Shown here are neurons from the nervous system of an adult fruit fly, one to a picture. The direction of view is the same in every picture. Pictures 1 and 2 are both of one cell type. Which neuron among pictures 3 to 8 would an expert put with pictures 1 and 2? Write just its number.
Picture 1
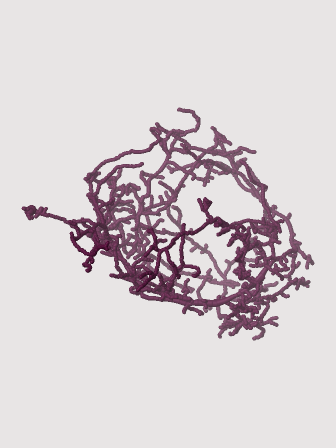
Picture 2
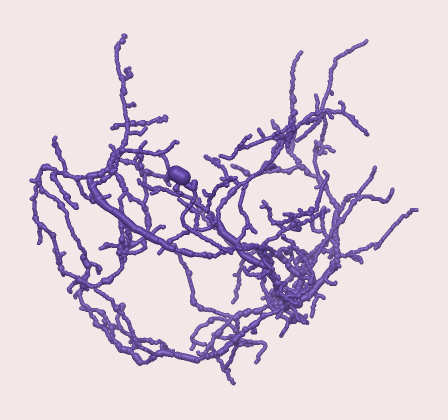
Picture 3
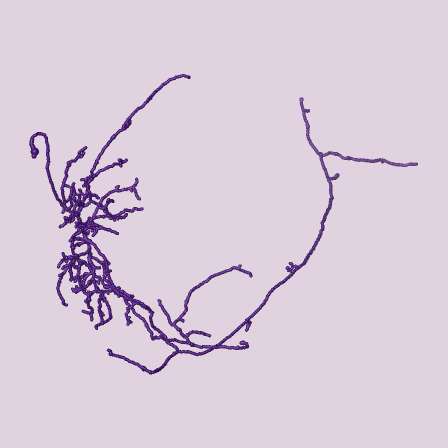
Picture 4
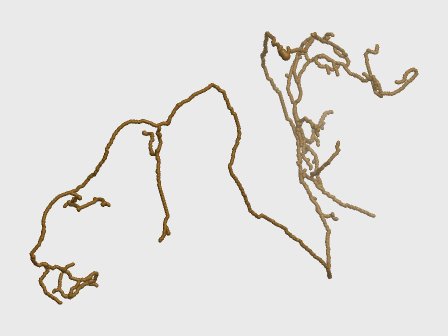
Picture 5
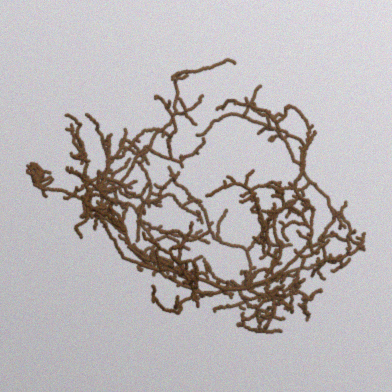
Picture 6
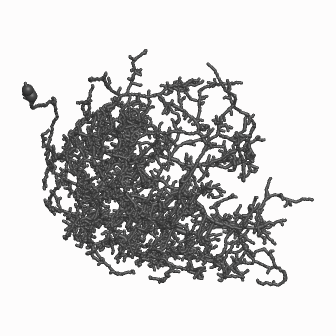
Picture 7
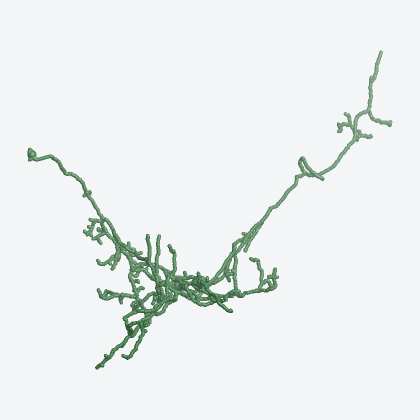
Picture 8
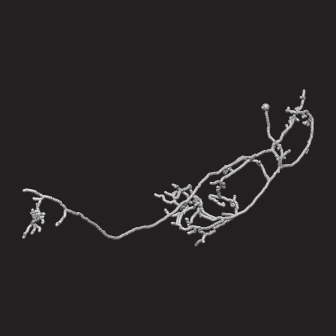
5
